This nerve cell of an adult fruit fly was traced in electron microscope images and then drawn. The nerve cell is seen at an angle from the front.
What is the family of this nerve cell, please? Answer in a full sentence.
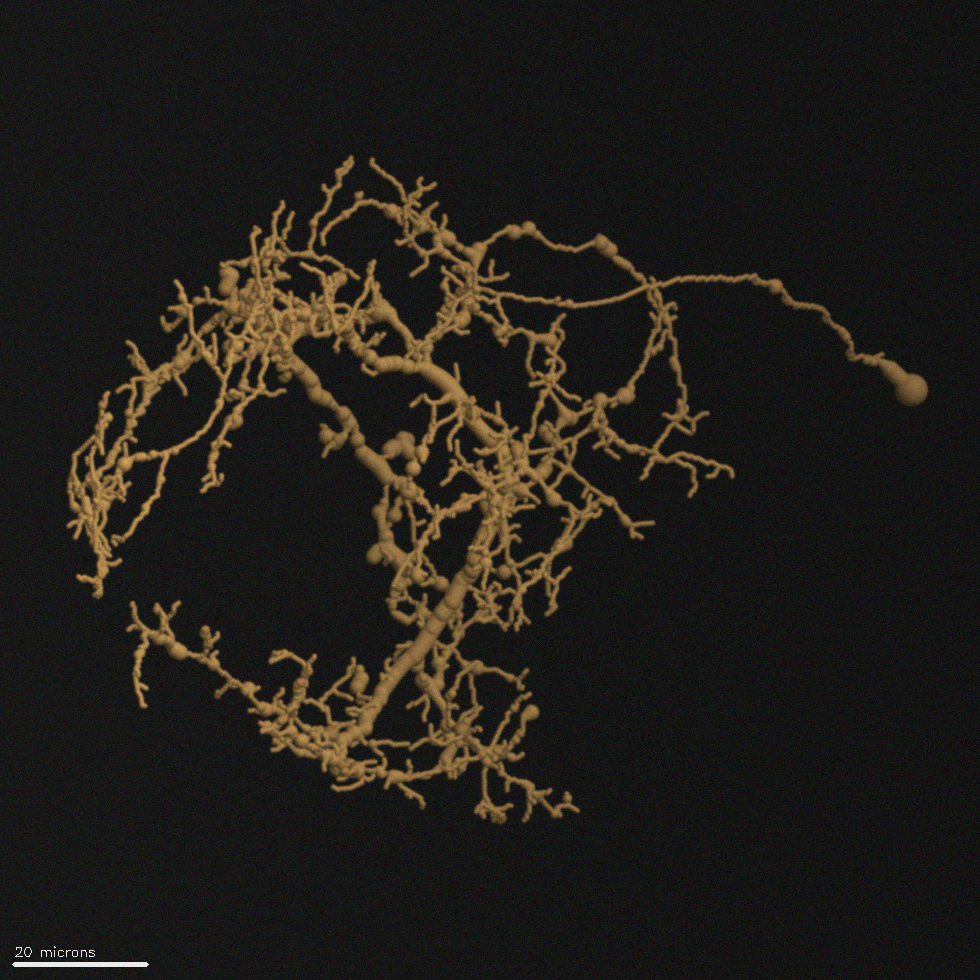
The family is hemilineage 03A.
